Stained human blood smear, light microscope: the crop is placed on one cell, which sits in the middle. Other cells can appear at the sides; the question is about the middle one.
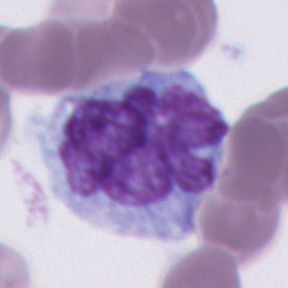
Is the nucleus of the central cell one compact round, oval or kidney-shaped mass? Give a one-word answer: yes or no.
No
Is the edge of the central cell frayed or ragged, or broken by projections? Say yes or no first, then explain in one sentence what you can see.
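Yes. The cell outline is irregular, with a faint, frayed edge on the left side.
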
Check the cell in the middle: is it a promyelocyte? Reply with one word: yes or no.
no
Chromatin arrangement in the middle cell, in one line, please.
Here the nuclear chromatin is coarsely clumped.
